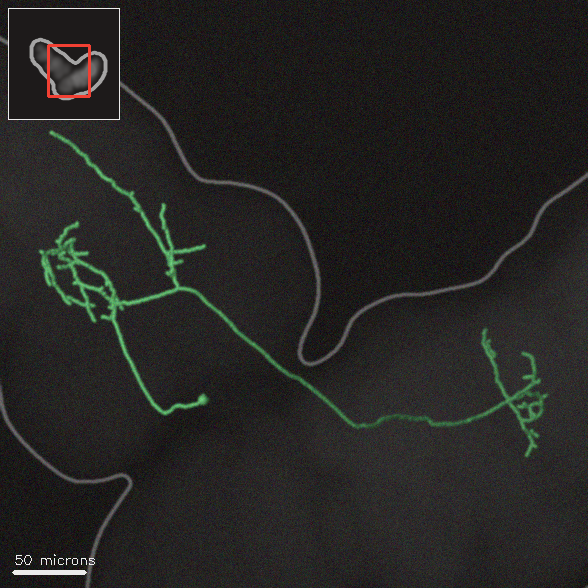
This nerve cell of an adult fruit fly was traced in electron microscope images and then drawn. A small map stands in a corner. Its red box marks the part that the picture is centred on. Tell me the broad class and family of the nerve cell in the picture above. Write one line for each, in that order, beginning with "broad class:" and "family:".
broad class: ascending neuron
family: hemilineage 07B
